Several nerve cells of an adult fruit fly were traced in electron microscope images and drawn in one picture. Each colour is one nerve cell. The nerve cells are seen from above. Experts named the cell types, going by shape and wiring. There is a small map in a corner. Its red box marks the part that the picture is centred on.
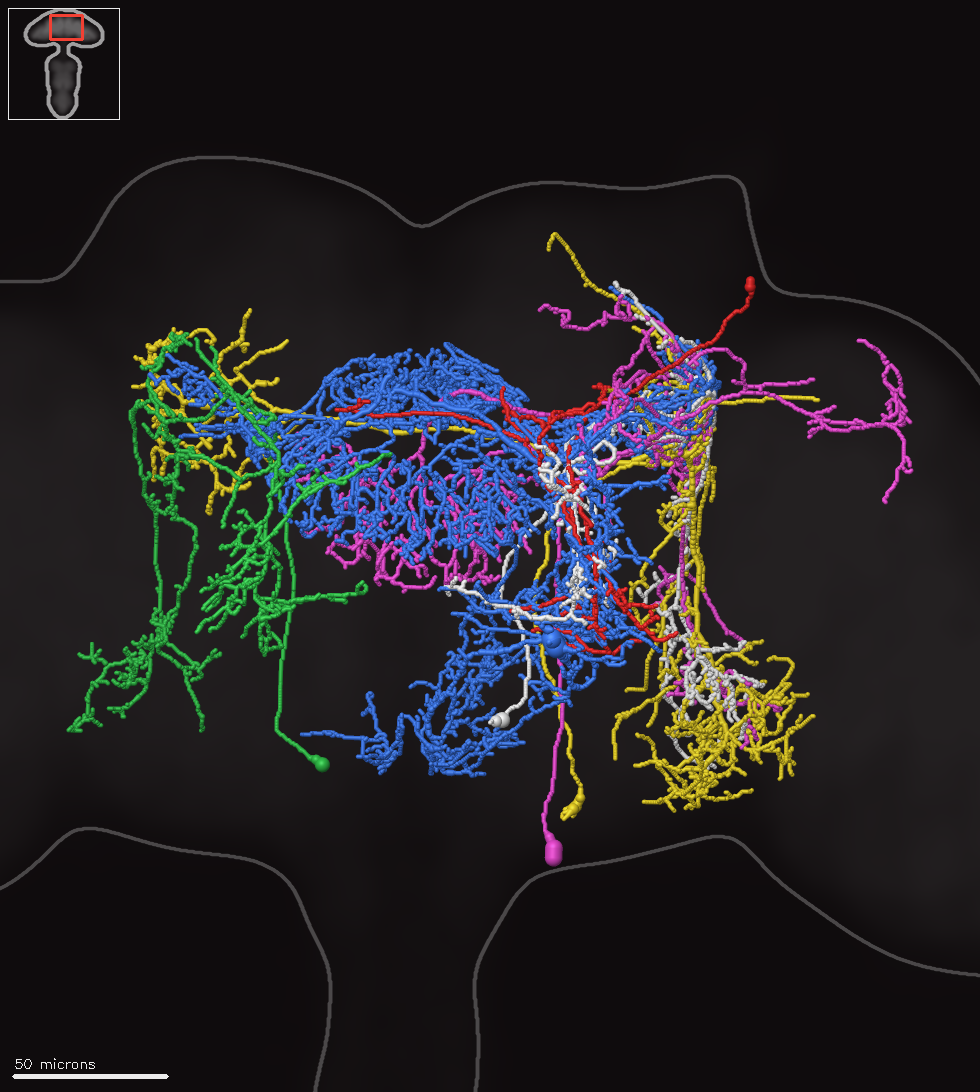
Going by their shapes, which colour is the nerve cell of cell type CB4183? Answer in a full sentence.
The colour is white.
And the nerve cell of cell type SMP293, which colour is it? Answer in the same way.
The colour is green.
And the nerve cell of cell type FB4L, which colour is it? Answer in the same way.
The colour is magenta.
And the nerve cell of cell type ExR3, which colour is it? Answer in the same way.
The colour is blue.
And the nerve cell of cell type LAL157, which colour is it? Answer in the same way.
The colour is yellow.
